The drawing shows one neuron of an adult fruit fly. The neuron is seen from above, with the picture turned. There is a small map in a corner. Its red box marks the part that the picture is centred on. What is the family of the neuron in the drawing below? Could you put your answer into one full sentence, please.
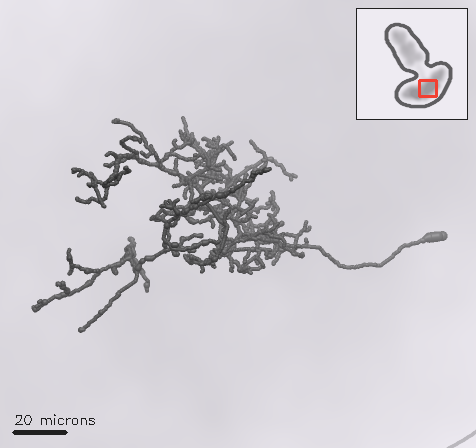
As for family, the neuron falls under hemilineage VESa1.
